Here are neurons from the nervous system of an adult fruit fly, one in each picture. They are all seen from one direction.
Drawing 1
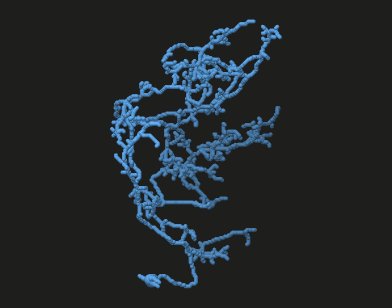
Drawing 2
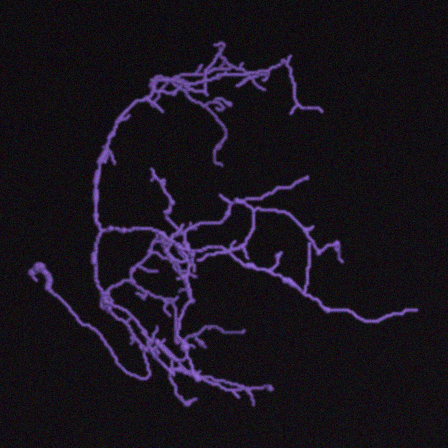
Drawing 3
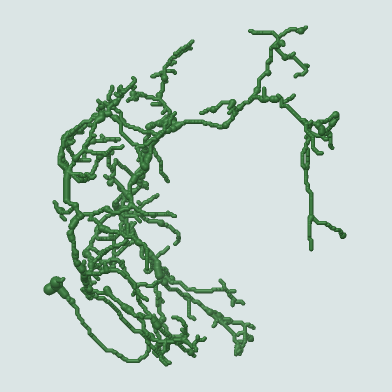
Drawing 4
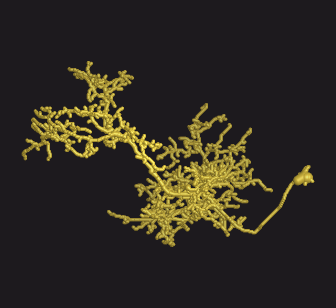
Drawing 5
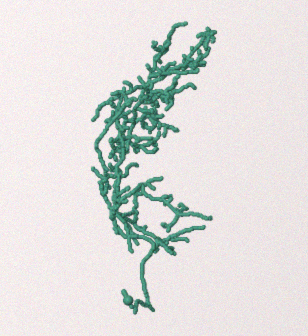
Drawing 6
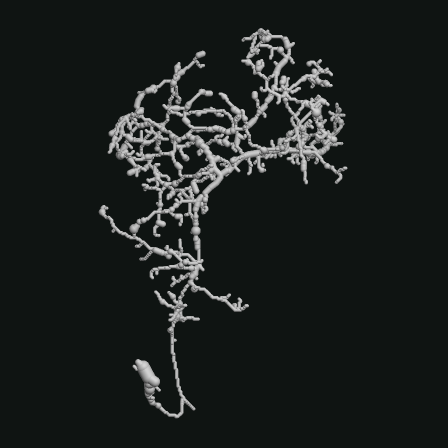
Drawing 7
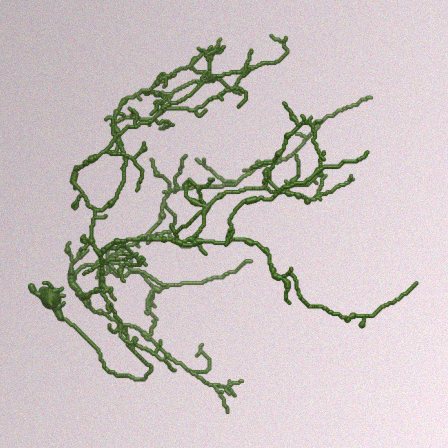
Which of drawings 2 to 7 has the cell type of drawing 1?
Drawing 5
